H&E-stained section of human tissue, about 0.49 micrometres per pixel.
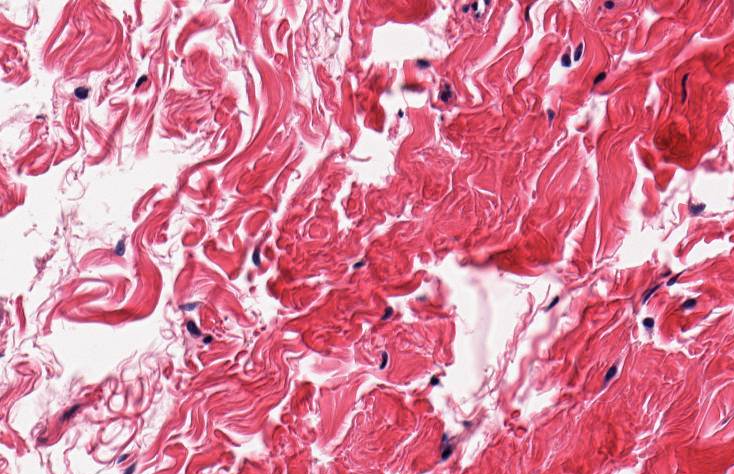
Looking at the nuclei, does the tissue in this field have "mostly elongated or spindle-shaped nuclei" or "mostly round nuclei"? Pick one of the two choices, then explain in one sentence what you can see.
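Mostly elongated or spindle-shaped nuclei. Sparse, small, dark, elongated nuclei lie singly between the collagen bundles across the field.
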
